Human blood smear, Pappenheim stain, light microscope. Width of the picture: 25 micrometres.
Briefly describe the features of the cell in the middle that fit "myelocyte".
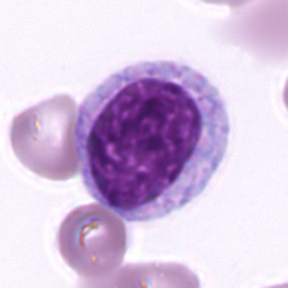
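In this myelocyte, the granules are what lines up best: fine, faint pinkish-purple granules are scattered through the cytoplasm.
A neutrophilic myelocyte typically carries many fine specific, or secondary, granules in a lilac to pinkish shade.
Beyond that, the picture simply shows an oval nucleus of about 12 by 9 micrometres, with no indentation or lobes. It sits off-centre, so the widest rim of the pale greyish-blue cytoplasm is on the right side.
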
